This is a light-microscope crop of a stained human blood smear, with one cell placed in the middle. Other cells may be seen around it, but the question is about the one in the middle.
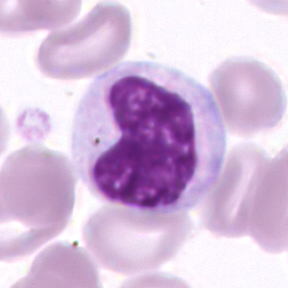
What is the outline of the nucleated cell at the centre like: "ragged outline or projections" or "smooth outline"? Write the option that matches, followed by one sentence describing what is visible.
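Smooth outline. The cell outline is round and smooth, without surface projections.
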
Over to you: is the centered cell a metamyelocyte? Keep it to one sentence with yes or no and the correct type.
Yes, the cell at the centre is designated a metamyelocyte.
